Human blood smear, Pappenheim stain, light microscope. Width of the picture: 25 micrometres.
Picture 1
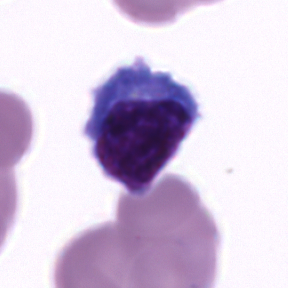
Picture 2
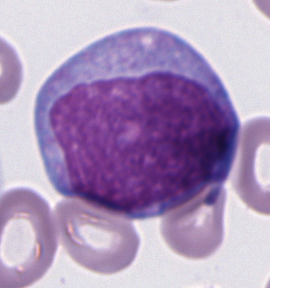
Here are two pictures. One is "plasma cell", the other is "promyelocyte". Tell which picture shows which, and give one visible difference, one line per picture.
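Picture 1 – plasma cell. The cell outline is irregular, with a ragged, frayed edge along the top and left.
Picture 2 – promyelocyte. The cell outline is smooth and slightly angular, with no surface projections.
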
